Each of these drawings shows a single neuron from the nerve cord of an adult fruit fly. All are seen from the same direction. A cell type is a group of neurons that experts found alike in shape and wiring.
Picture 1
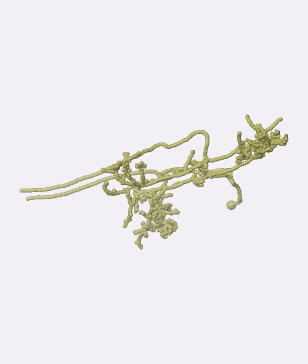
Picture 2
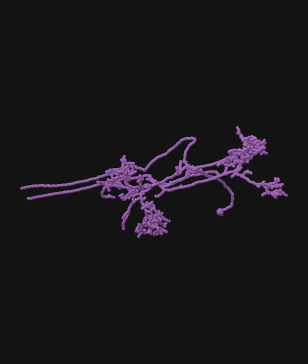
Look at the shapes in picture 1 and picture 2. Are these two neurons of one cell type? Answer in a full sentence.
They are of the same cell type.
